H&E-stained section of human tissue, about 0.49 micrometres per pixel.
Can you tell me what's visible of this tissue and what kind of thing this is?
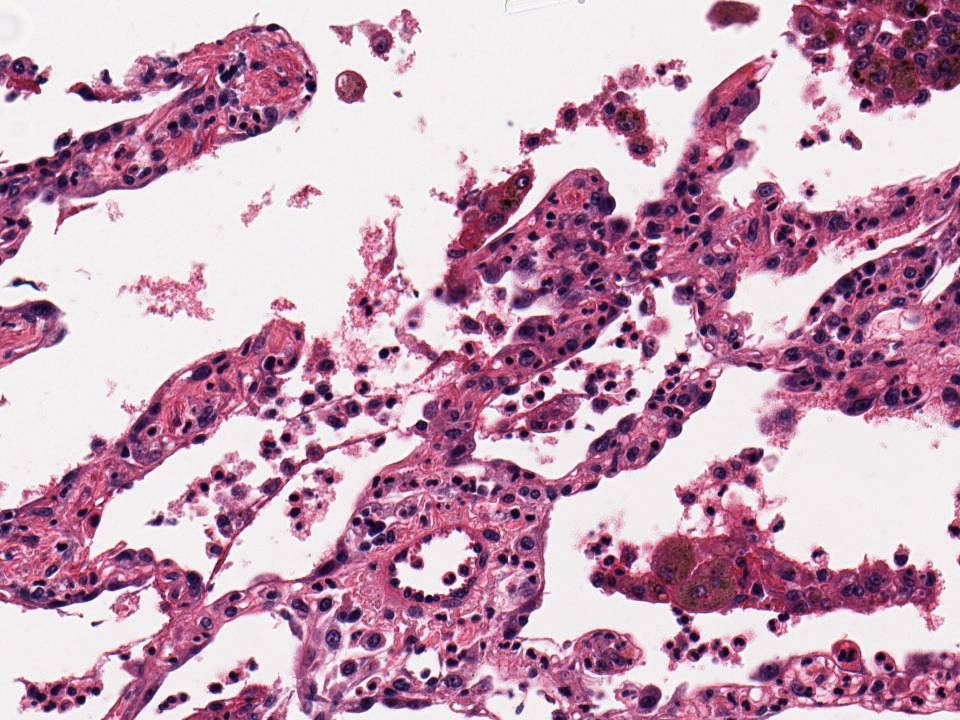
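First, large rounded cells with golden-brown granular cytoplasm lie at lower right and upper right. Second, many single loose cells and small clusters lie detached in the empty central spaces. Third, at bottom centre, a small round lumen is lined by a ring of small cuboidal cells. Fourth, the strand cores: pink fibrous tissue with spindle-shaped nuclei, best seen in the upper left strand. The tissue is lung.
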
